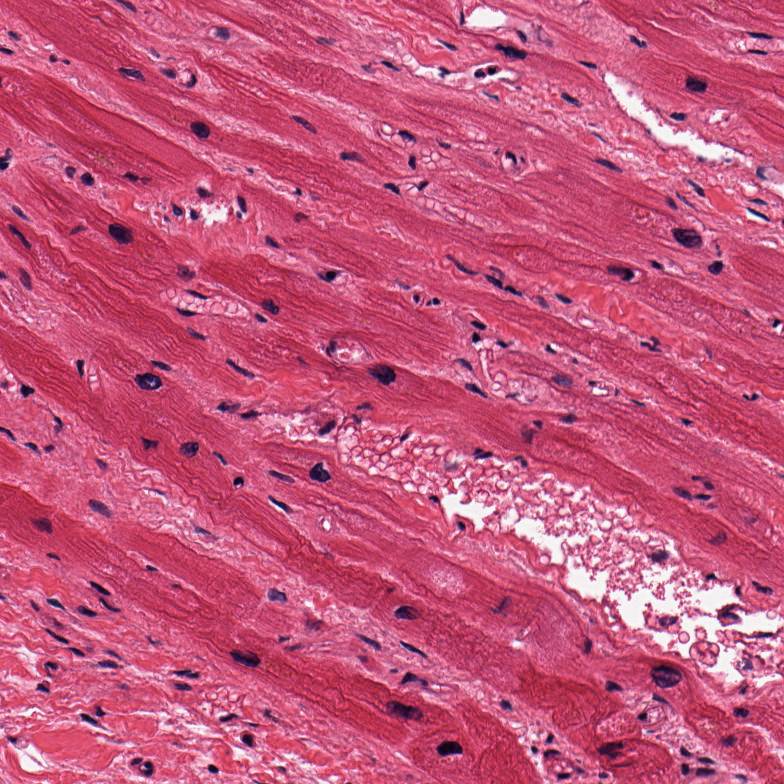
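Atrial appendage of the heart. Parallel muscle fibres run diagonally from upper left to lower right across the whole field, branching and joining with neighbouring fibres. Their nuclei lie centrally. Small elongated dark nuclei sit in the narrow spaces between fibres.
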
